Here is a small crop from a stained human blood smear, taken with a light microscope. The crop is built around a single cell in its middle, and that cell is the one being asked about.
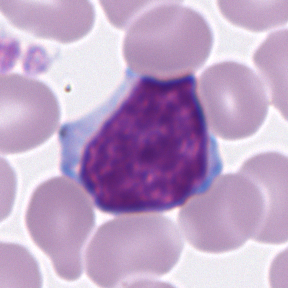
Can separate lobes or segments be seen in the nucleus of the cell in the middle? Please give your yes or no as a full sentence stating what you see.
No, the nucleus is not divided into lobes but is one compact round, oval or kidney-shaped mass.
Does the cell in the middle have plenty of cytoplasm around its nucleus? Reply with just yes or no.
No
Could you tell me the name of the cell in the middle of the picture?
typical lymphocyte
